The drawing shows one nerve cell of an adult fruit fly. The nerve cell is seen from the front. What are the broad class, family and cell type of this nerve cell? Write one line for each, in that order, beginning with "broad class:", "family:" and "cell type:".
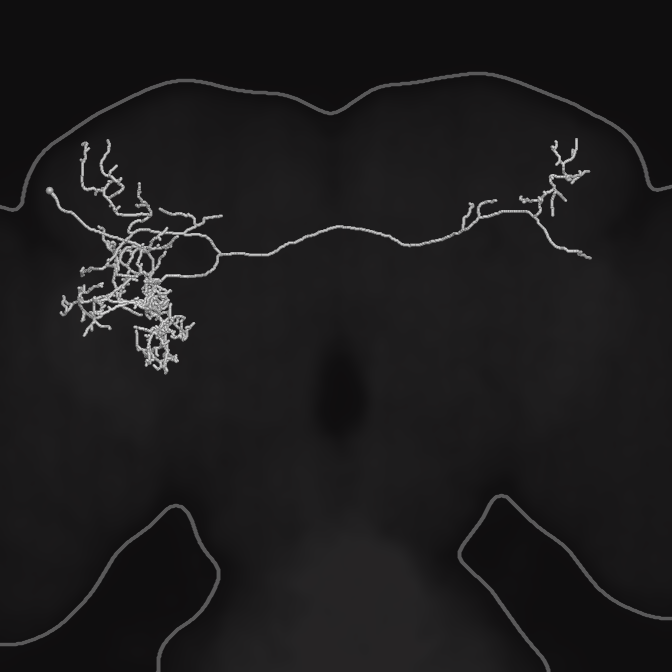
broad class: central-brain intrinsic neuron
family: hemilineage LHl2_ventral
cell type: AVLP060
